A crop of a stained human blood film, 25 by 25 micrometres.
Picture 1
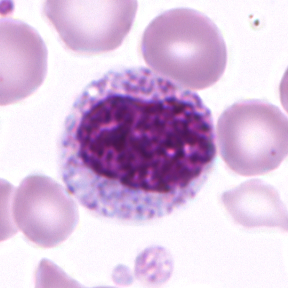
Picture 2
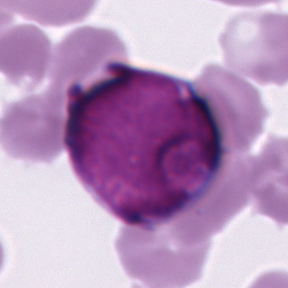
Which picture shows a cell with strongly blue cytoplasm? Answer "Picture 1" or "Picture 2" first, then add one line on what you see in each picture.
Picture 2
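Picture 1: The cytoplasm is pale and nearly colourless between the granules.
Picture 2: The thin cytoplasmic rim at the margin stains dark blue.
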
